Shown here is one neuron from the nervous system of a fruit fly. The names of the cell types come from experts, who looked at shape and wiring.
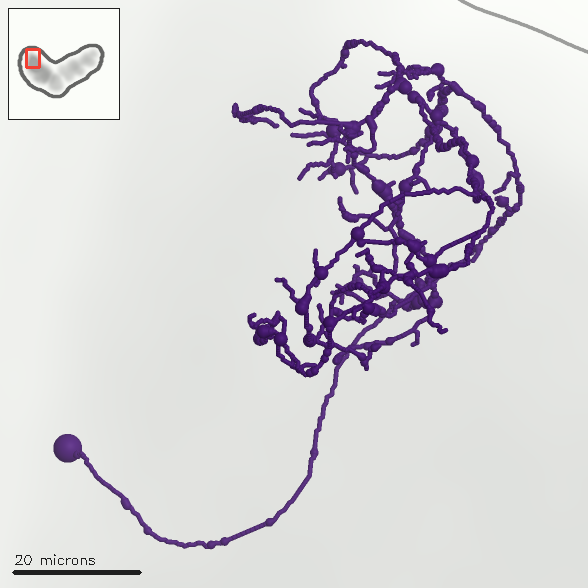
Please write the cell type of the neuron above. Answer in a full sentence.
The cell type is CB2895.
